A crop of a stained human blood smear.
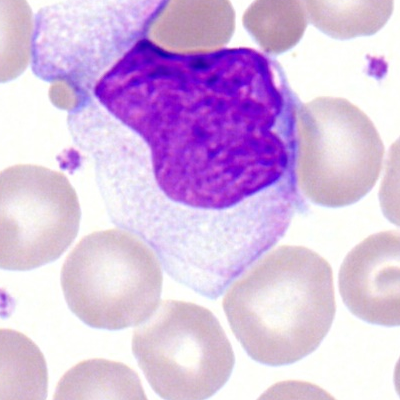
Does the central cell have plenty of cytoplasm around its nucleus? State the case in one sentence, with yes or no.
Yes, the cell has plenty of cytoplasm around its nucleus.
